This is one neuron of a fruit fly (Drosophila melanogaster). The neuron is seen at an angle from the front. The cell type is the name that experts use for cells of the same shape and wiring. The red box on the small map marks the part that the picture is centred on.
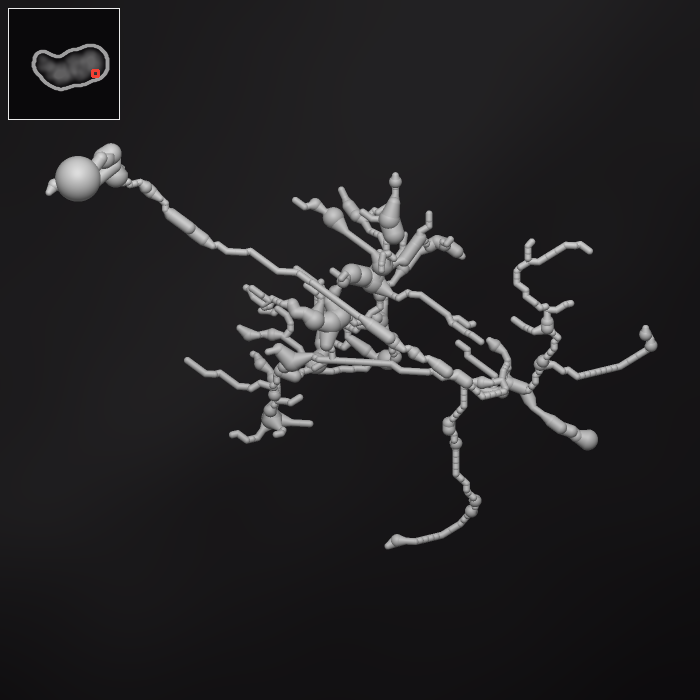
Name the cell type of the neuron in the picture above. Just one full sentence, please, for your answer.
The cell type held by this neuron is Dm10.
